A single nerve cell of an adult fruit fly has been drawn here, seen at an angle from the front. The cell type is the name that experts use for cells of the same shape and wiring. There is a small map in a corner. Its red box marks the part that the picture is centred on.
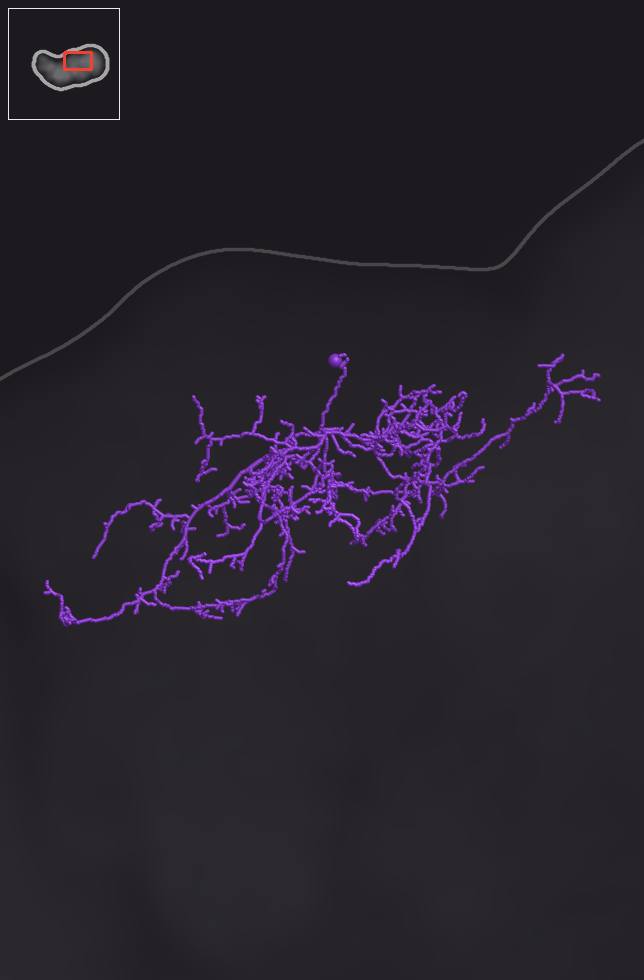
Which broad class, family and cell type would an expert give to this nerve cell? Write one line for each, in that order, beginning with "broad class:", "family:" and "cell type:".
broad class: central-brain intrinsic neuron
family: hemilineage DM4_dorsal
cell type: SMP375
